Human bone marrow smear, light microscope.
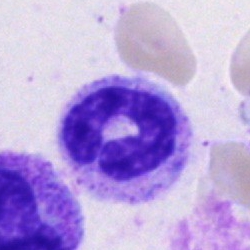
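Band neutrophil: the central cell of a stained human bone marrow smear viewed by light microscopy. The nucleus is ring-shaped with a pale central hole, and its chromatin is dark purple and coarsely clumped. A rim of pale lilac cytoplasm surrounds the nucleus, with fine purple granules scattered through it.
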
